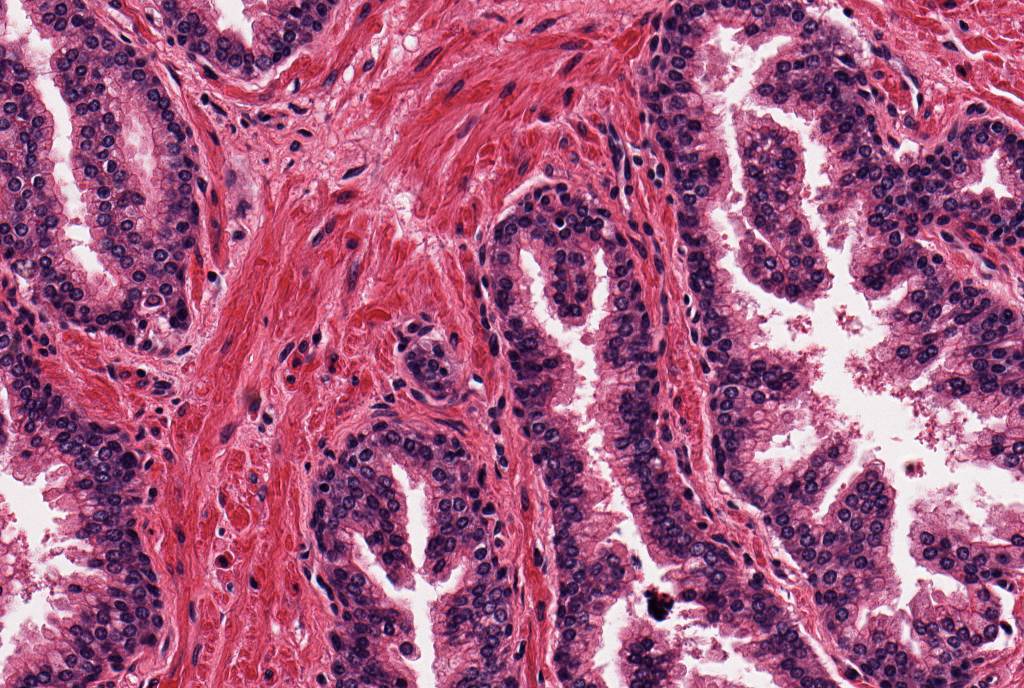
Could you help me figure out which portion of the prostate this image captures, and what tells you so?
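You're looking at prostatic gland. The linings fold inward into the lumens as papillary projections, most markedly in the right half of the field.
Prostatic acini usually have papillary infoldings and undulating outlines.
Around them the stroma is deeply eosinophilic, with spindle cells whose elongated nuclei line up along the fibre bundles.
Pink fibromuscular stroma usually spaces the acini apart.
The lumens are mostly empty white space holding wisps of pale pink material.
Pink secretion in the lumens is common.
No fat cells show up.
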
